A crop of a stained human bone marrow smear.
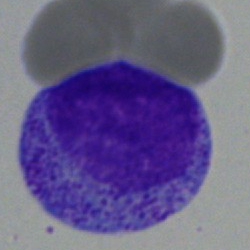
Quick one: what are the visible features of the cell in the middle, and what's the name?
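The outline here is round and smooth. Look at the chromatin: dark purple and finely textured, with no coarse clumps. Below the nucleus the cytoplasm makes a blue crescent, with purple granules scattered through it. This cell is a promyelocyte.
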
